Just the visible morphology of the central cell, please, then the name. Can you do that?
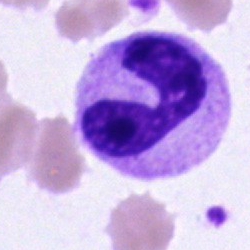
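Round and smooth, that's the outline. The nucleus is a thick curved band, and its opening faces the left. I don't see any nucleoli in it. Around it the cytoplasm is ample and pale lilac. This is a band neutrophil, then.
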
